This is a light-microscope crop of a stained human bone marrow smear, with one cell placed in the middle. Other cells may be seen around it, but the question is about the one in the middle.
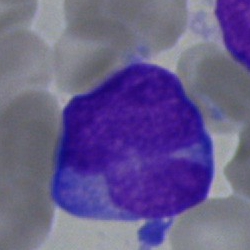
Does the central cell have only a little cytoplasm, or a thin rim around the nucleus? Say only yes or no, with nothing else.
Yes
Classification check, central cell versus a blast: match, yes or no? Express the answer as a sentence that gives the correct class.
Yes, the cell lying in the middle is a blast.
